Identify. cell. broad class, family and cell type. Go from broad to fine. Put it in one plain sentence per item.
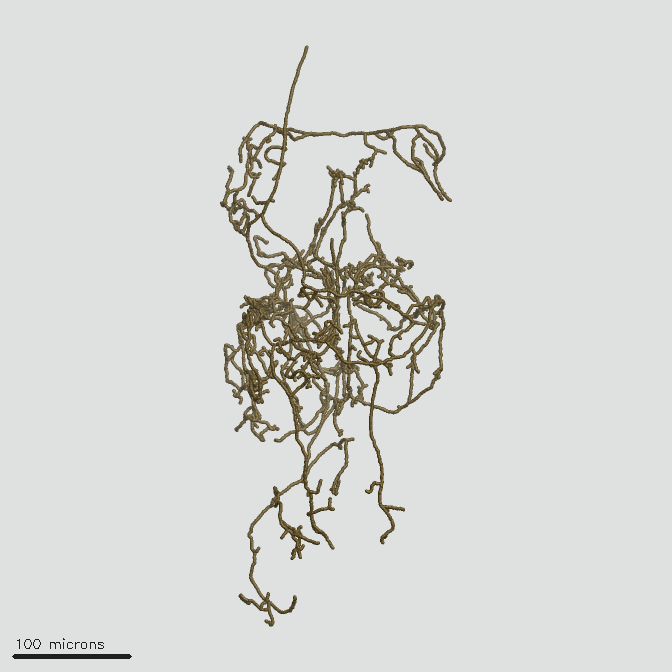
An ascending neuron of hemilineage 27X, type vMS16.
